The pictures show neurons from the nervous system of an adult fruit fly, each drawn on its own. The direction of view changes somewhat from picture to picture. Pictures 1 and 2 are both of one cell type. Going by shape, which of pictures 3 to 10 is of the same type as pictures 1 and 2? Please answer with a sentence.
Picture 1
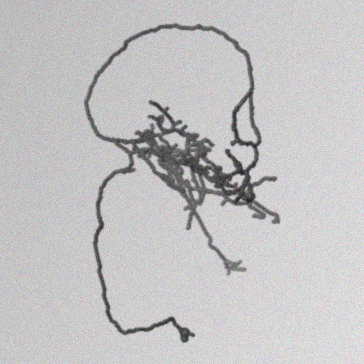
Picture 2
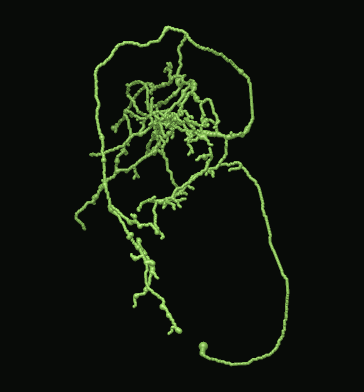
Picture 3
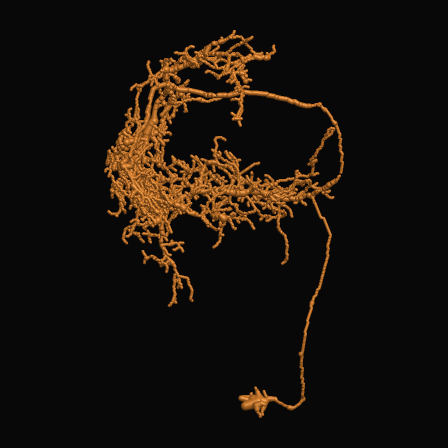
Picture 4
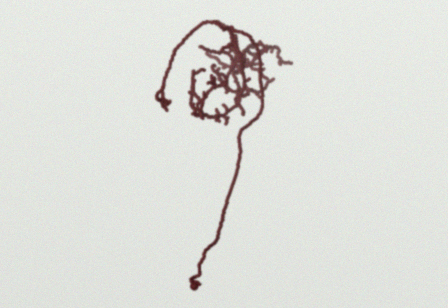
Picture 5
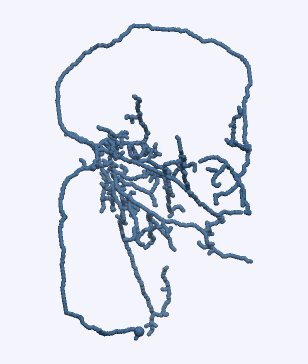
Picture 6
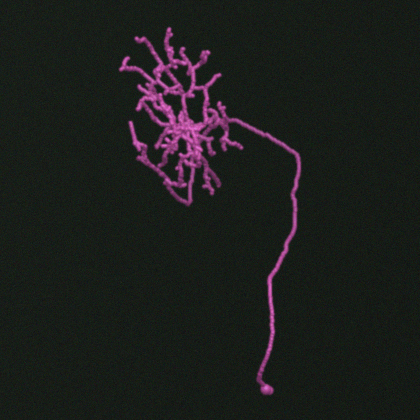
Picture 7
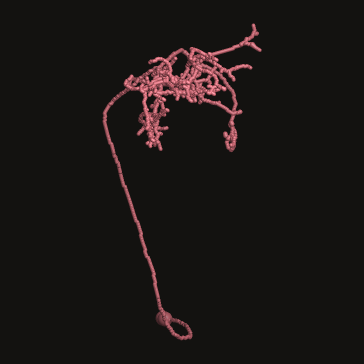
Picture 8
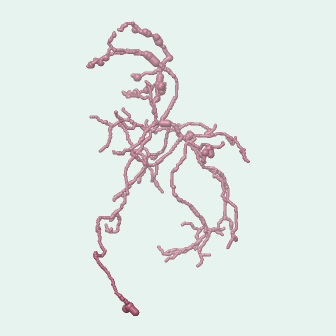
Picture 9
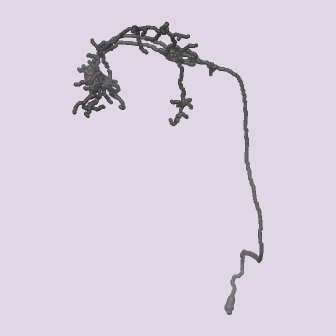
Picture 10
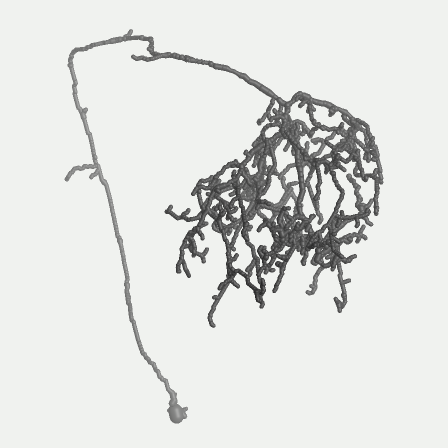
Picture 5 shows a neuron of the same cell type.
